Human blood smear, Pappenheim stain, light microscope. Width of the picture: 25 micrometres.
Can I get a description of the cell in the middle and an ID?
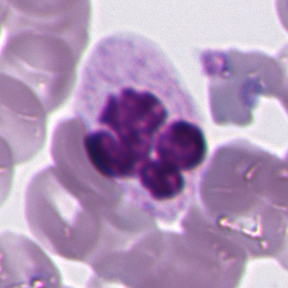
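Checking the outline first, it is a smooth oval, taller than it is wide. Next, the chromatin is dense and dark purple. Third, no nucleoli can be seen in the nuclear lobes. Last, fine violet granules dot the cytoplasm. It is a segmented neutrophil.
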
